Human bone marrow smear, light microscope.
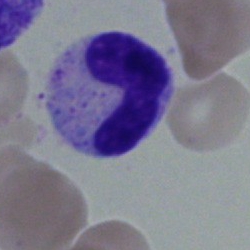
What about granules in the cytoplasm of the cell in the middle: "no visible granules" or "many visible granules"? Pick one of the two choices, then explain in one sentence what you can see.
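Many visible granules. Fine purple granules are scattered through the cytoplasm.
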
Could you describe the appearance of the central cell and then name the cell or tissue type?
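The nucleus is kidney-shaped, with its indentation facing left, and lies toward the right side of the cell. No nucleoli are visible within it. The cytoplasm is pale lilac-grey. This cell is a band neutrophil.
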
